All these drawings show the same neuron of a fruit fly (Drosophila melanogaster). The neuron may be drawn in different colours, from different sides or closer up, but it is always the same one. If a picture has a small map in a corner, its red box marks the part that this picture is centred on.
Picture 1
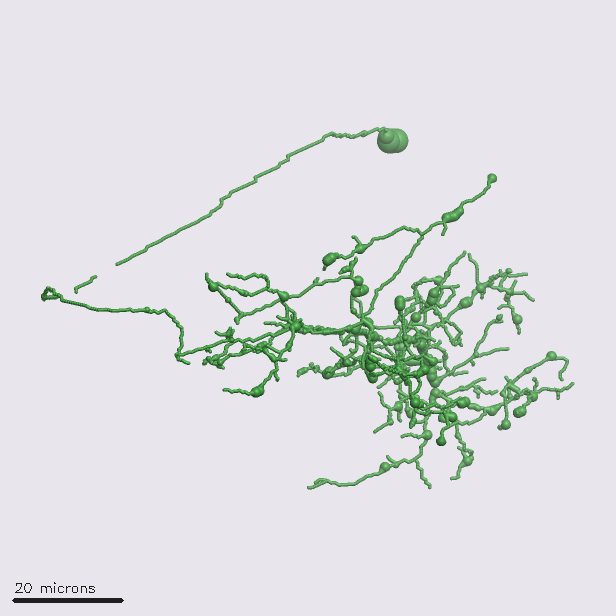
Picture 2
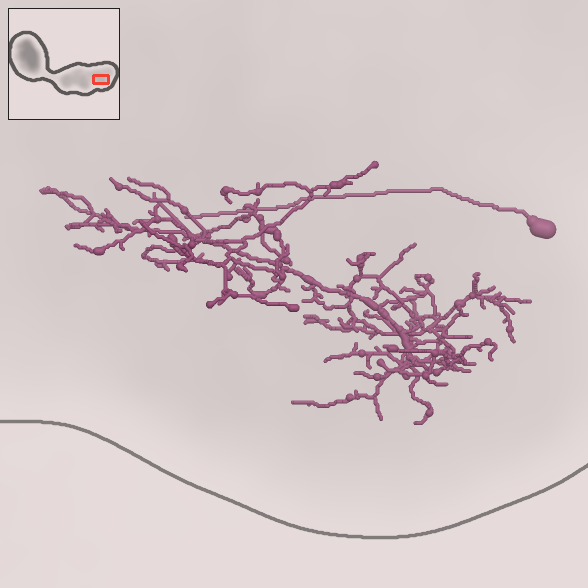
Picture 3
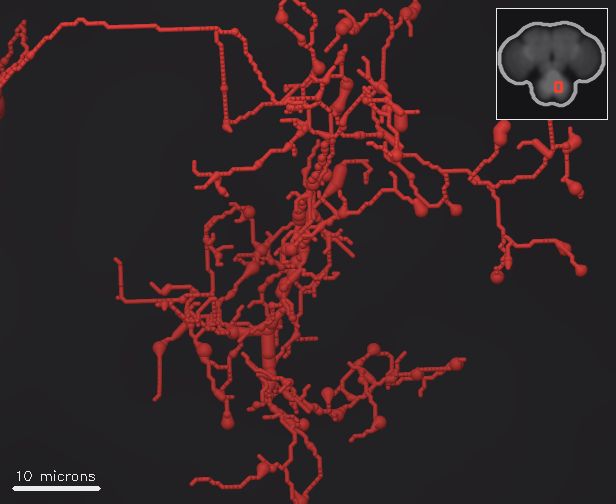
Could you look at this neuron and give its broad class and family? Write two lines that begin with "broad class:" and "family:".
broad class: nerve-cord intrinsic neuron
family: hemilineage 12B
